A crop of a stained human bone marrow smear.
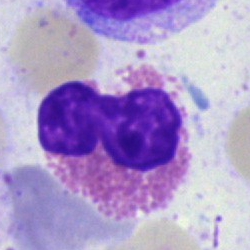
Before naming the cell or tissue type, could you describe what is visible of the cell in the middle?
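Chromatin comes first: it is dark purple and dense throughout both lobes. No nucleoli can be seen in either lobe. The cytoplasm, checked next, is packed with many coarse pink-red granules. A look for vacuoles in the cytoplasm finds none. An eosinophil is the cell in question.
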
